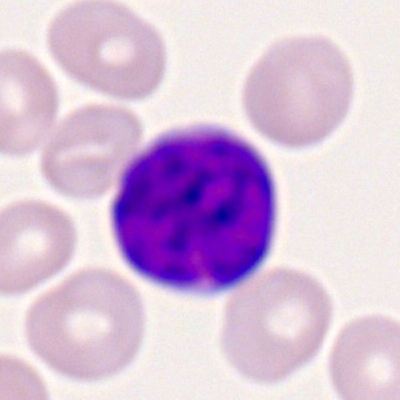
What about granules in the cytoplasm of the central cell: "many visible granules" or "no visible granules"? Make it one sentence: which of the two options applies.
No visible granules are present in the cytoplasm of the cell.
